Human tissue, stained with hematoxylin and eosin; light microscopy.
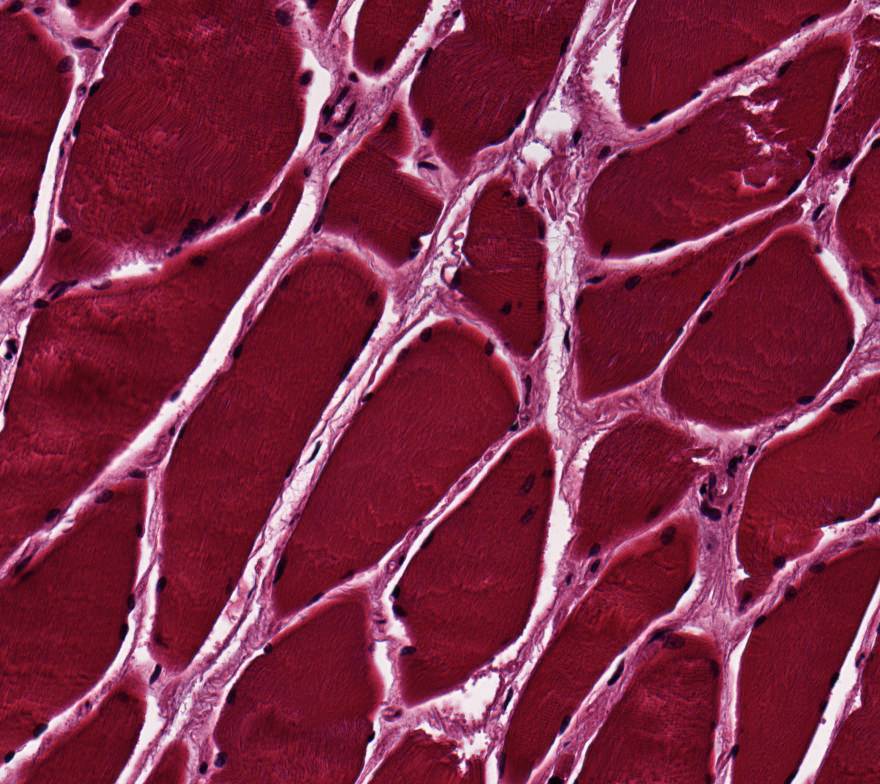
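Skeletal muscle, haematoxylin and eosin stained section. Large, deep red muscle fibres fill the whole field, separated by pale pink connective tissue septa. The small, dark, flattened nuclei of the fibres lie at their edges, just beneath the cell border. Narrow white clefts separate many fibres from the surrounding connective tissue. Fat cells are absent from the entire field.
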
